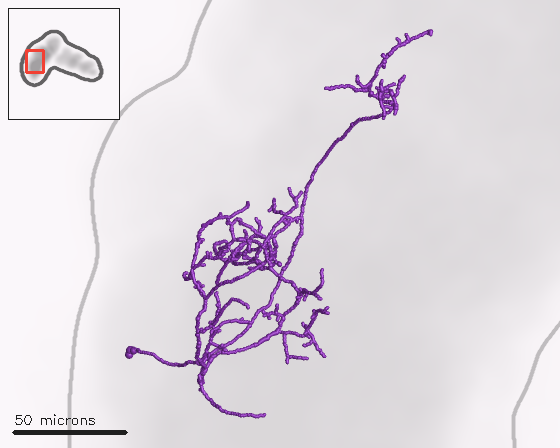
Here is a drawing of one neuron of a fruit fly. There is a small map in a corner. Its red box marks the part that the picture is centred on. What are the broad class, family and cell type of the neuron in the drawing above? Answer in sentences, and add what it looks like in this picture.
Its broad class is central-brain intrinsic neuron. The family is hemilineage AOTUv4_dorsal. The cell type is SMP006. From top to bottom in the picture it spans about 170 microns. Dozens of branch ends can be seen.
